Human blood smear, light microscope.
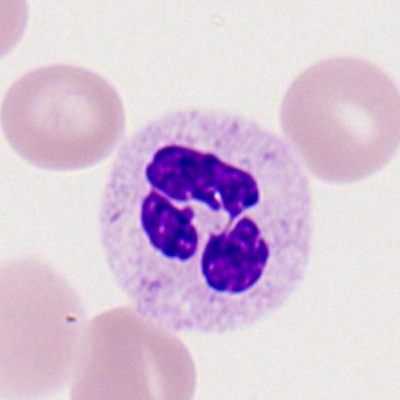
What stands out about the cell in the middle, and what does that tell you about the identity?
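Round and smooth in outline, the cell contains a nucleus divided into three separate lobes. No nucleoli are visible within the nucleus. Fine, faint lilac granules occupy the cytoplasm. It is a segmented neutrophil.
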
